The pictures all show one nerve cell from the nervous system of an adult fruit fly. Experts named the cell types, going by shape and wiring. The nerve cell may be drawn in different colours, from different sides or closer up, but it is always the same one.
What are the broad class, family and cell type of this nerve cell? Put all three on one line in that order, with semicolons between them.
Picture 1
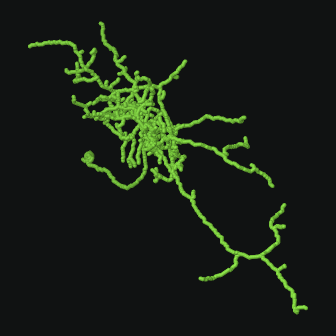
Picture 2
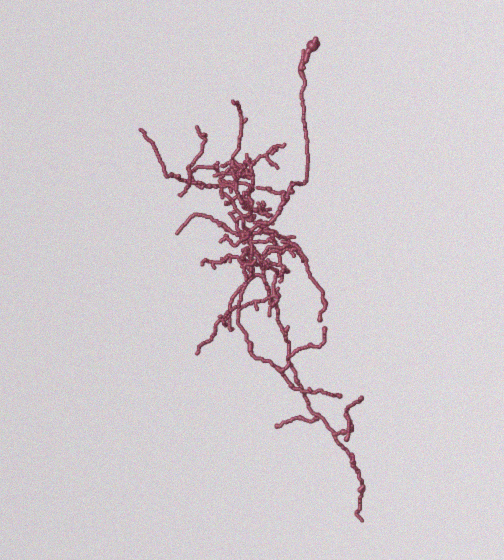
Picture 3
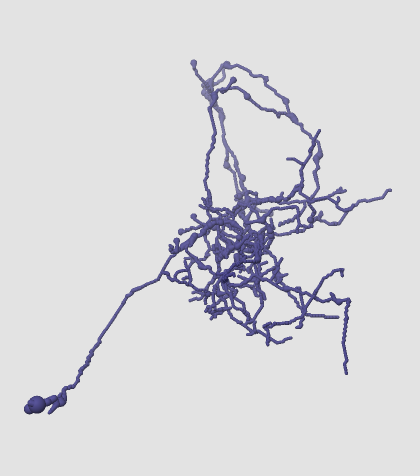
central-brain intrinsic neuron; hemilineage VLPl4_dorsal; AVLP013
